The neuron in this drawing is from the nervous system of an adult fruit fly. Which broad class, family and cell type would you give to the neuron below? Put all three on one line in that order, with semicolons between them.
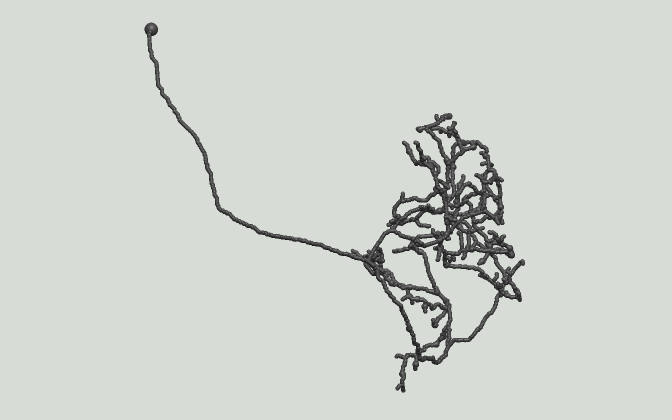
central-brain intrinsic neuron; hemilineage VLPp1; AVLP559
